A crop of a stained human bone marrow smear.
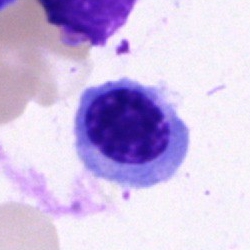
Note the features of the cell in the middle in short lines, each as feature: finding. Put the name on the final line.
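Outline: round, with a smooth edge
Chromatin: dark purple, coarsely clumped
Cytoplasm rim: wider below the nucleus than above it
Granules: none I can see in the cytoplasm
Name: erythroblast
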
